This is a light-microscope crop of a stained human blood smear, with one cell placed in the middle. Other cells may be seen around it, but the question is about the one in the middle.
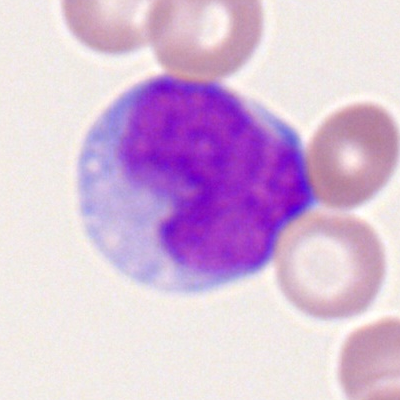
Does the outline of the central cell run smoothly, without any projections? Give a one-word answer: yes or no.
Yes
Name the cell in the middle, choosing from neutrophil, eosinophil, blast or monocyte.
blast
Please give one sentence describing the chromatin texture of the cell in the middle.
There is no coarse clumping; the chromatin stays fine throughout.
